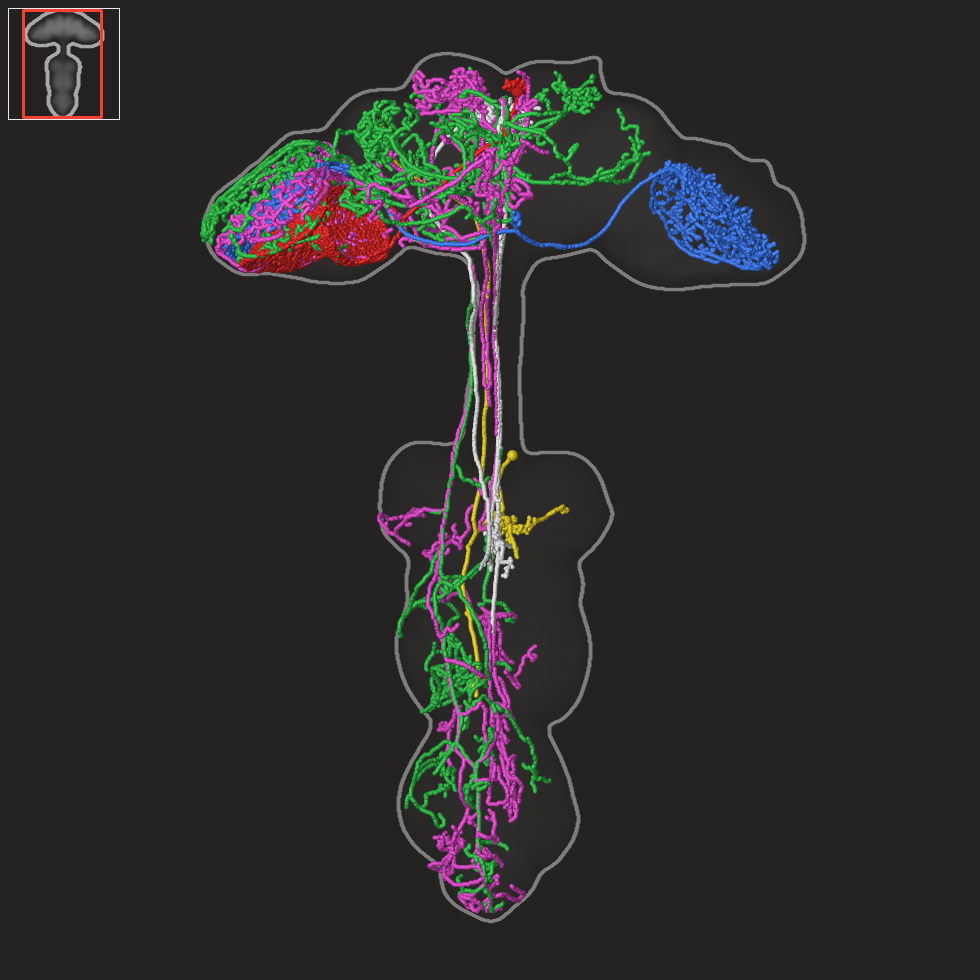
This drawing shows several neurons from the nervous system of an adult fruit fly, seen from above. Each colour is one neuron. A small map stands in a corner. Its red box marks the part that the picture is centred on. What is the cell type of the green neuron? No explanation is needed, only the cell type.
DNc02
